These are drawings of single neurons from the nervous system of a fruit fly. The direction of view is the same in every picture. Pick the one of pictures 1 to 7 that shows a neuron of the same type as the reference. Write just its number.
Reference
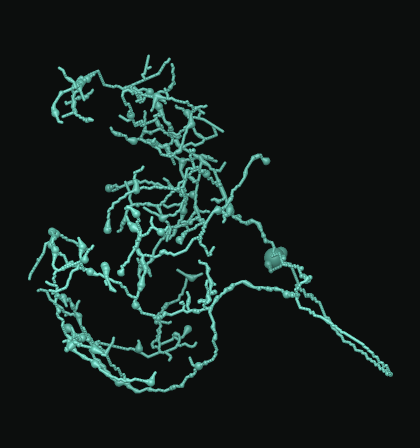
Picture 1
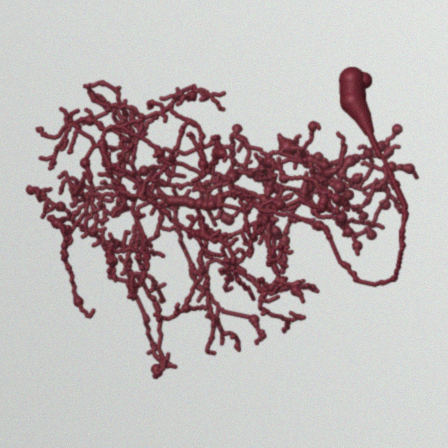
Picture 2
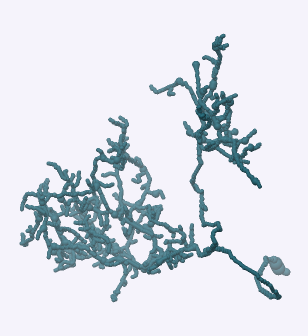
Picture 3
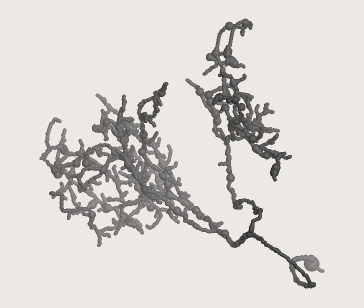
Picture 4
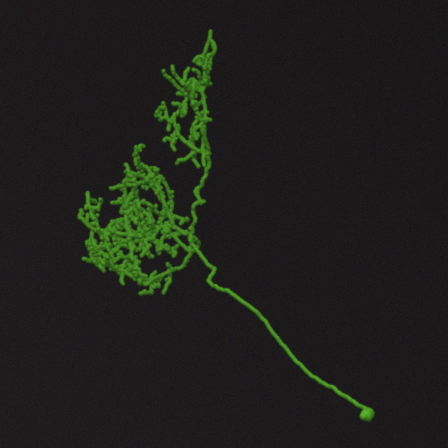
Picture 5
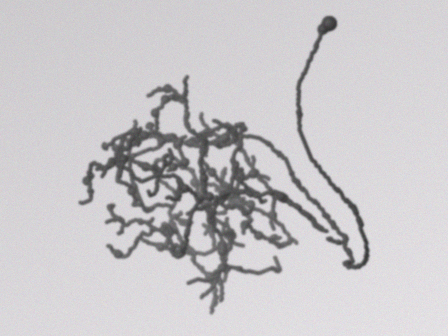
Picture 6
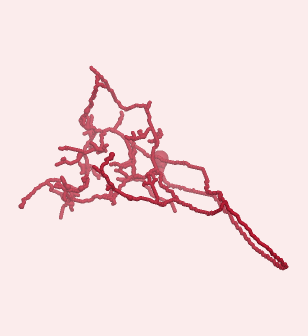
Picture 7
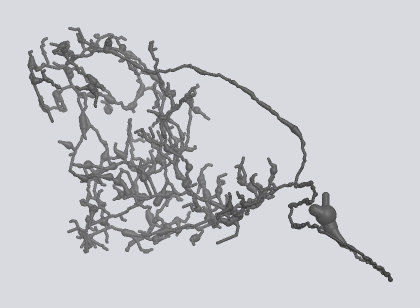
6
